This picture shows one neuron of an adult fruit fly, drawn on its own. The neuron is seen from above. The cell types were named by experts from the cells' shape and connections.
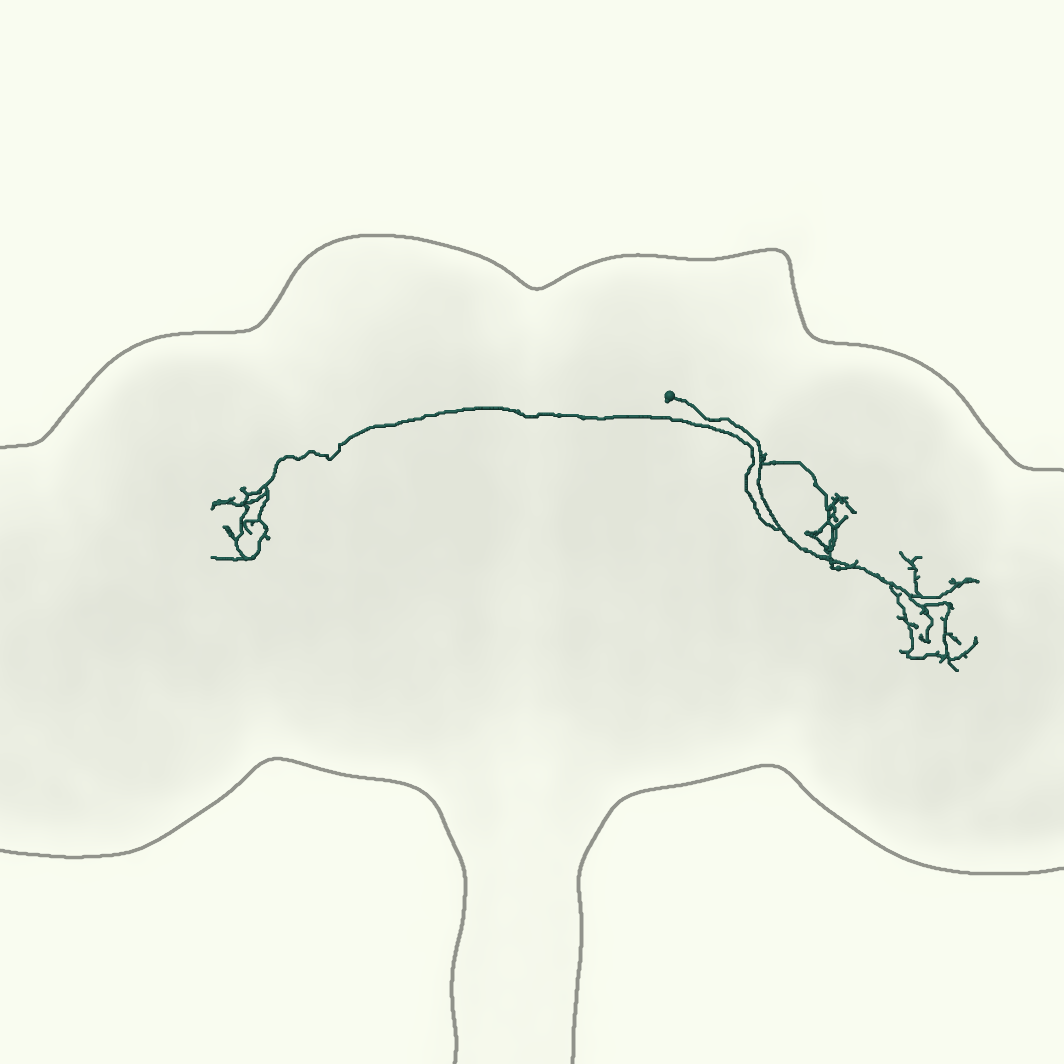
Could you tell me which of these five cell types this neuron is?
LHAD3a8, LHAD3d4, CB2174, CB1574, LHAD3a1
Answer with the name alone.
CB1574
